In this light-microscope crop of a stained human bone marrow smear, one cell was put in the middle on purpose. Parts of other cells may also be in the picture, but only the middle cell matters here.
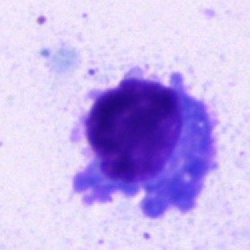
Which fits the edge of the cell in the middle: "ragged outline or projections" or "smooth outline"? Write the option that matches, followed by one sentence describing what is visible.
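Ragged outline or projections. The cell outline is irregular and ragged rather than smooth.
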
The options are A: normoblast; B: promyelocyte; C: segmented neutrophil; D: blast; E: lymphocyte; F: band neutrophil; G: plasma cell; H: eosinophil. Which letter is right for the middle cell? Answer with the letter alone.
G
